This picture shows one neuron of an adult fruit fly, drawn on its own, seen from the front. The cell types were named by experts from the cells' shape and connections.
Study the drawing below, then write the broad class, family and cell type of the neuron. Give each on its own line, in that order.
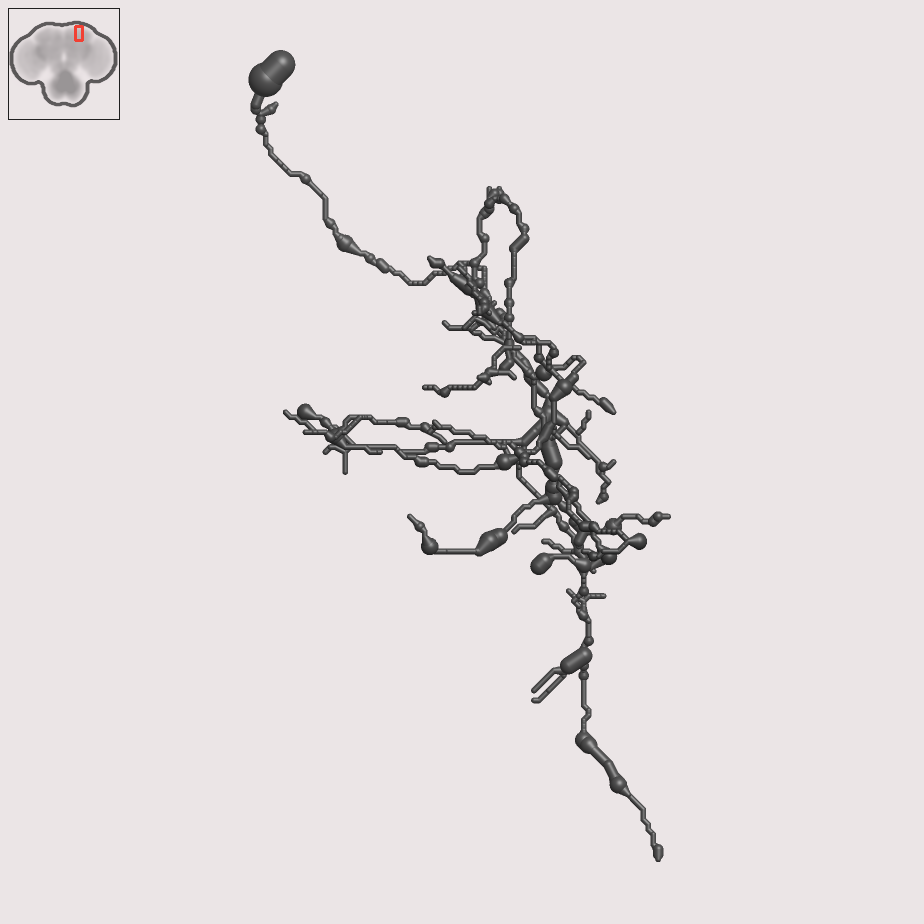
central-brain intrinsic neuron
hemilineage SLPpm1
SLP289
